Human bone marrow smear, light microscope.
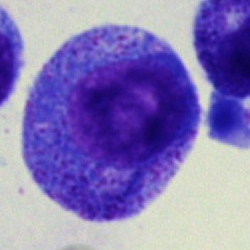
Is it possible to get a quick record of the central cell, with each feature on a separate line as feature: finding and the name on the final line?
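Nucleus: off-centre, toward the upper right
Chromatin: finely textured, not coarsely clumped
Cytoplasm: abundant around the nucleus
Granules: numerous, reddish-purple, scattered throughout the cytoplasm
Name: promyelocyte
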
